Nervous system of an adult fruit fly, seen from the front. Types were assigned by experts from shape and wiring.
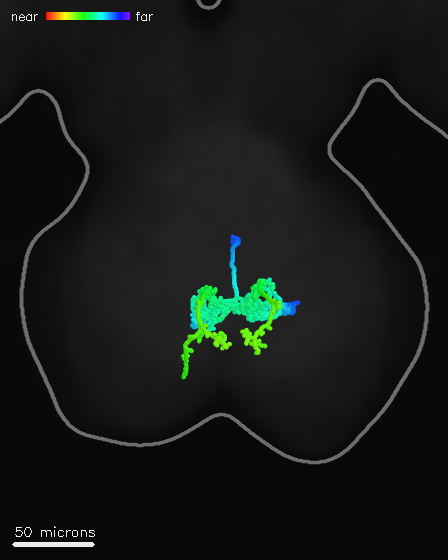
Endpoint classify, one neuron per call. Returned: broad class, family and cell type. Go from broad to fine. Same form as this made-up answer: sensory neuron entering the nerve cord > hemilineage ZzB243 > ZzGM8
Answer: nerve-cord intrinsic neuron > hemilineage 00A > IN00A026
